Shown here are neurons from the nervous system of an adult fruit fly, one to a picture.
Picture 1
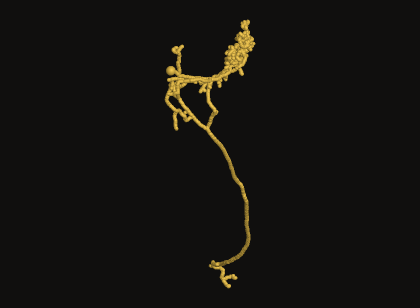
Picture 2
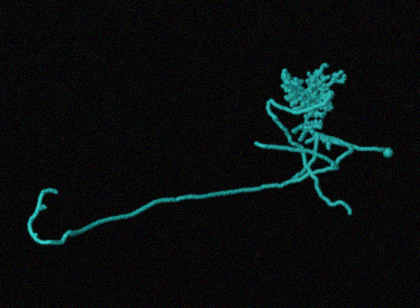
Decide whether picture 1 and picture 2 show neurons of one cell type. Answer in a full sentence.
They are of the same cell type.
